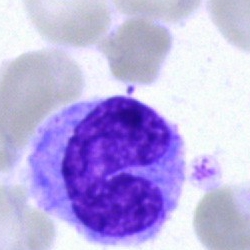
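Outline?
Roughly round, smooth.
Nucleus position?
Off-centre; wider rim of pale lilac-blue cytoplasm on left.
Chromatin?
Dark purple, clumped, paler patches between clumps.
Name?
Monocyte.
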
